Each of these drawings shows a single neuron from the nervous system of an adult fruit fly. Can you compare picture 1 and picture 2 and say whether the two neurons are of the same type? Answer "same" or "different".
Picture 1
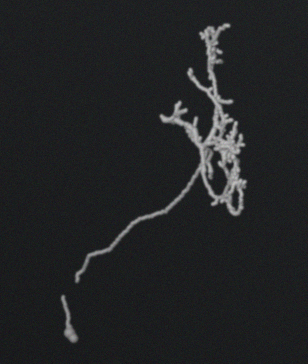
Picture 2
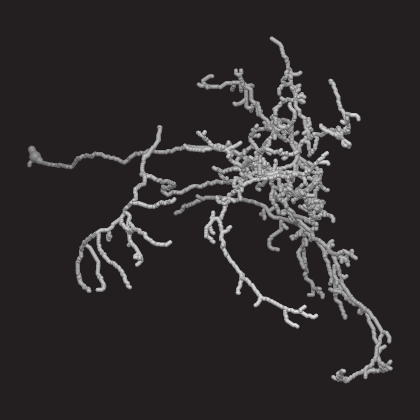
same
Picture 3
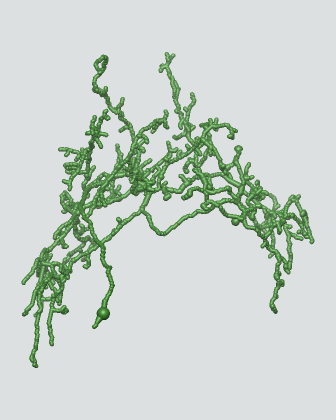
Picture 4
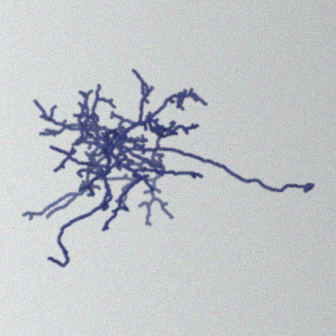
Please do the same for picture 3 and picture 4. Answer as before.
different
